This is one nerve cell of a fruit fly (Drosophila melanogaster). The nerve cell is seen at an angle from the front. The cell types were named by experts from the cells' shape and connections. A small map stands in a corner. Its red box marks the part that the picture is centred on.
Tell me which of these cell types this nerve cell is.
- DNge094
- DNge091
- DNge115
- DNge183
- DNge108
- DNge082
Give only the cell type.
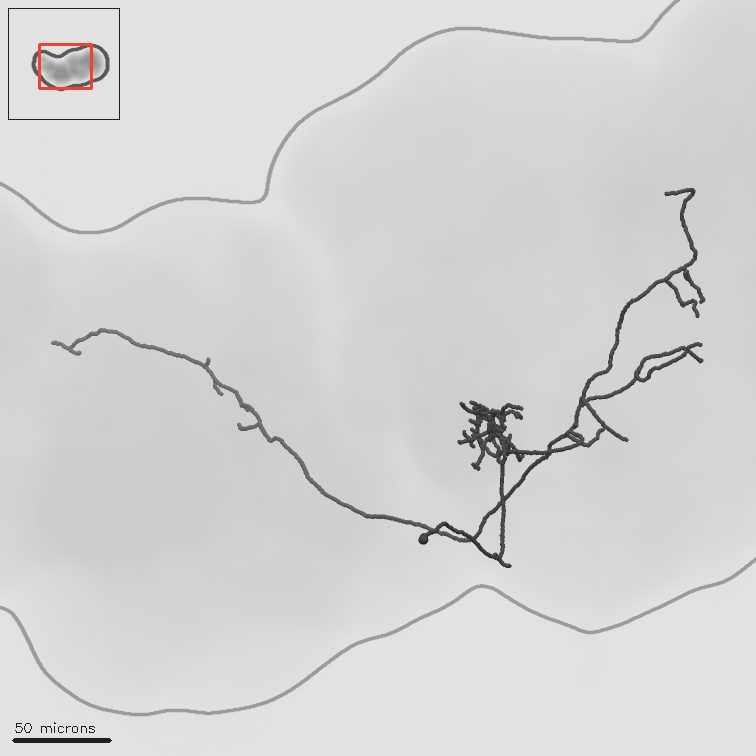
DNge115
